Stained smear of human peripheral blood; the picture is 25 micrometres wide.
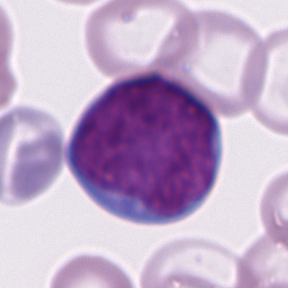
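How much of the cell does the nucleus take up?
Nearly all of it; it's round and about 13 micrometres across.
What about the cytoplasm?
Just a thin rim, widest at the bottom, with no granules you can see.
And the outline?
Smooth and roughly round.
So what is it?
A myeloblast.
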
